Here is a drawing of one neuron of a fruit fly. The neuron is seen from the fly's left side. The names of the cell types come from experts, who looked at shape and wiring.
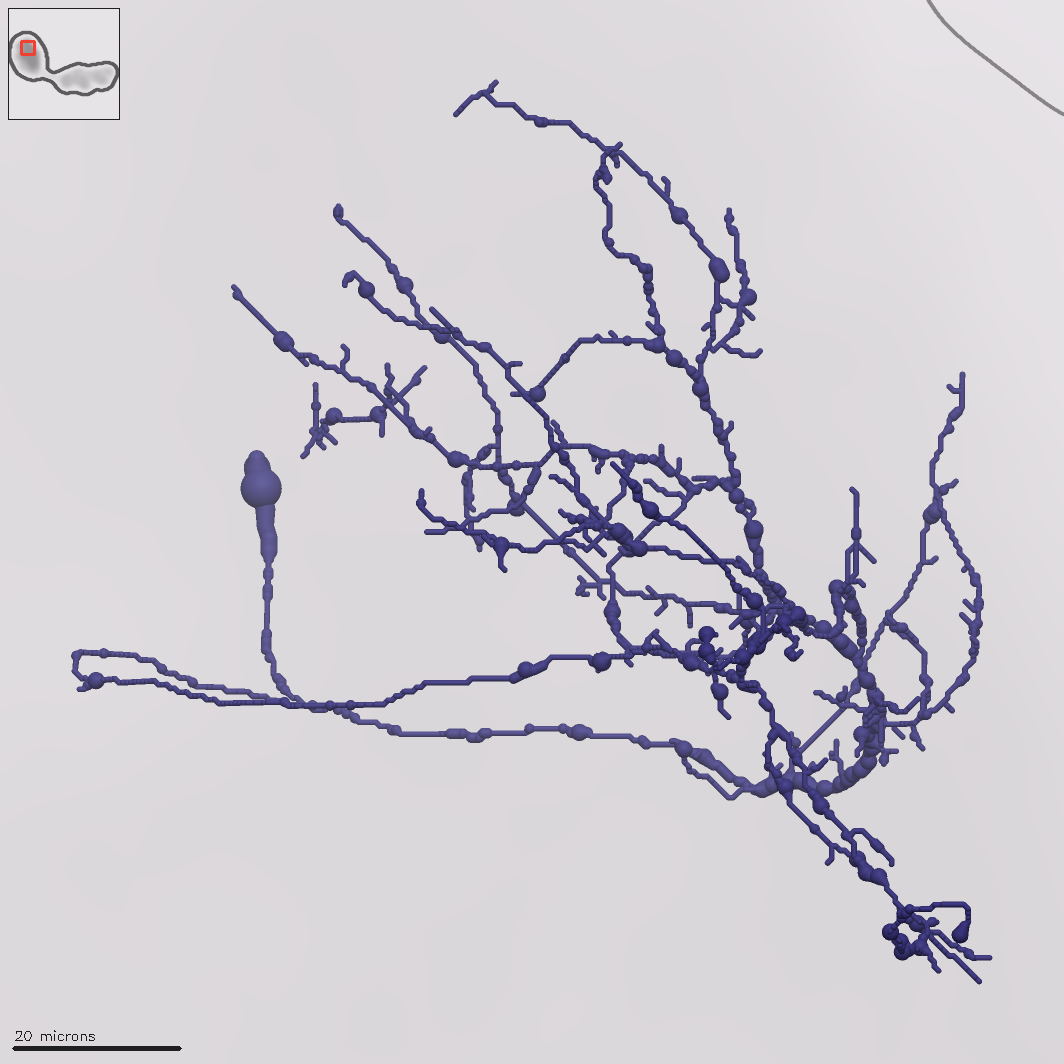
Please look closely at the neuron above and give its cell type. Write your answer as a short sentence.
The cell type is CL099.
